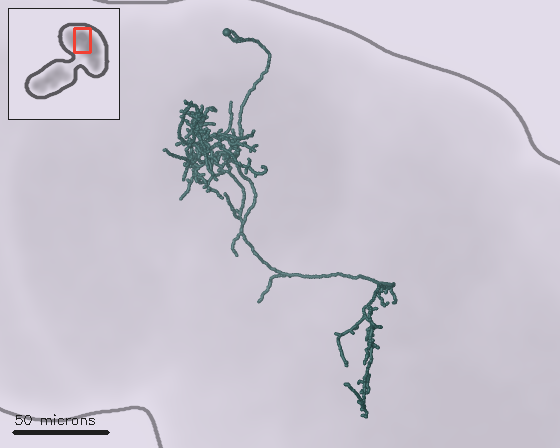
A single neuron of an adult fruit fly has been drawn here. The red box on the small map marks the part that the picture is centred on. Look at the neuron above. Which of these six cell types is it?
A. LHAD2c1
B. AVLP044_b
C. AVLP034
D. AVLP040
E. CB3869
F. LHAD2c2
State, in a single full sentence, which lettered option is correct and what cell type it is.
The cell type to which the neuron belongs is option B, AVLP044_b.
